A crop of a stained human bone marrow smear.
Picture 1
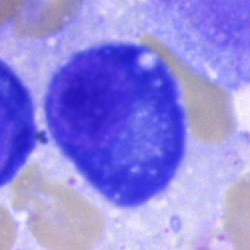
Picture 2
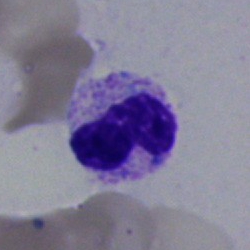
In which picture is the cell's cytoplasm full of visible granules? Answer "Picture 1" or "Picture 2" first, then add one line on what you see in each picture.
Picture 2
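What picture 1 shows: No distinct granules can be seen in the cell.
What picture 2 shows: The cytoplasm is scattered with fine violet granules.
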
